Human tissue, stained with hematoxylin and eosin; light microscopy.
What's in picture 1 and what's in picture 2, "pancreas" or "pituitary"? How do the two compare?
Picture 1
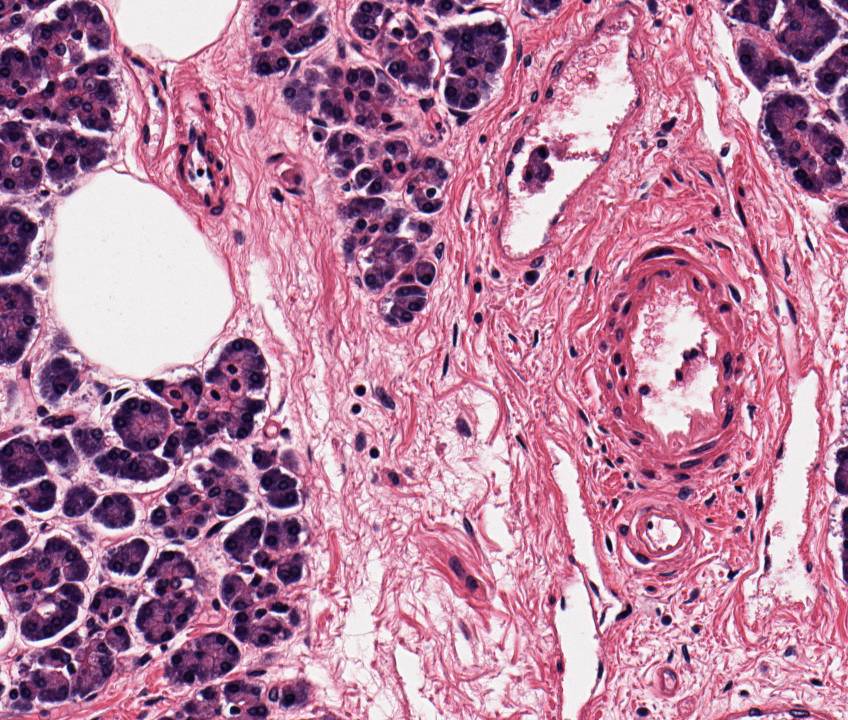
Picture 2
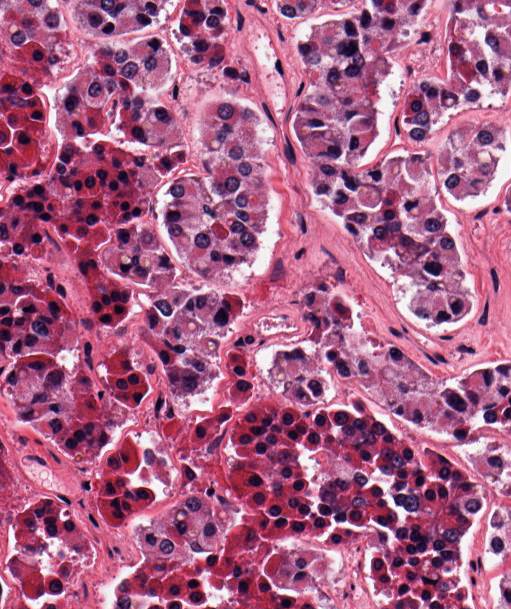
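Let me see: picture 1 is the pancreas; picture 2, the pituitary. In the pancreas the acini form small rounded clusters with deeply purple cytoplasm, and their nuclei are round and dark. The pituitary cells, though, sit in rounded nests and short cords, divided by thin fibrous septa across the whole field. Their nuclei are round and mostly single, many with a visible nucleolus. Some have intensely red cytoplasm, clustered mostly in the lower half and along the left edge. Hmm, the pancreas also has a loose, wavy pink collagen stroma centrally.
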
